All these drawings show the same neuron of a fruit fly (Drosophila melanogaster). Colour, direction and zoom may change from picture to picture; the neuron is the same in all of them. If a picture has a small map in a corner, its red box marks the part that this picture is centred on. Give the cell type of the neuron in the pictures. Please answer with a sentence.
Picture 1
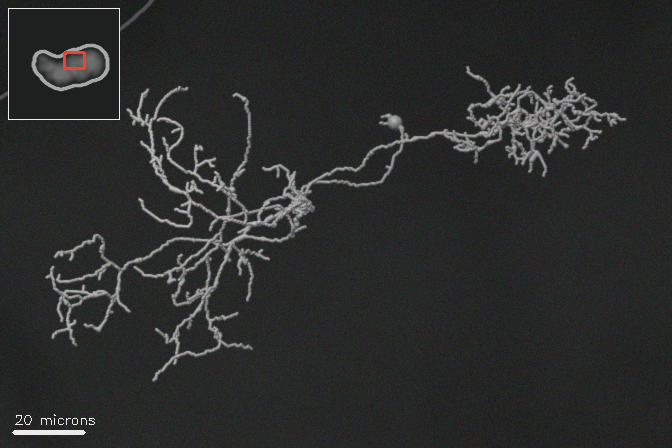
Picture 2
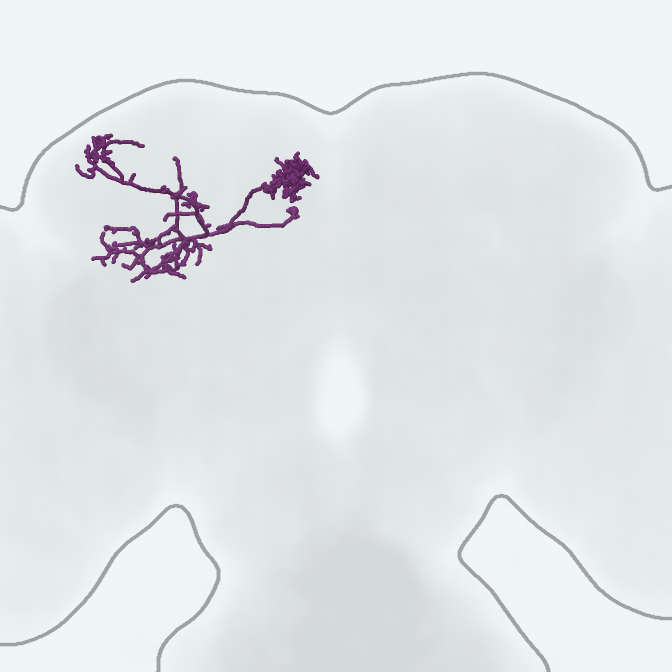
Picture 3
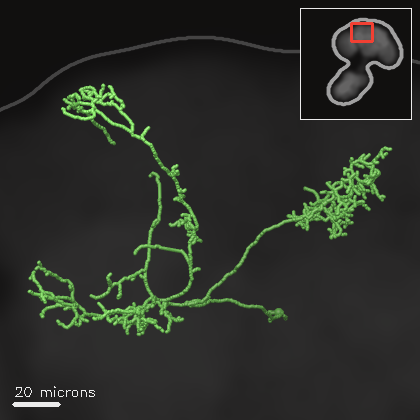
The cell type is SMP313.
